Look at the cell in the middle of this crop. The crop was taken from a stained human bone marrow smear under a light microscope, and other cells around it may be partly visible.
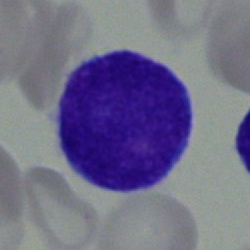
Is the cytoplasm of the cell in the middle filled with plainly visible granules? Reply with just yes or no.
No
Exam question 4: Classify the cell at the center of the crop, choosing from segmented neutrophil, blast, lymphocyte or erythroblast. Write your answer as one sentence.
The cell occupying the middle of the crop is a blast.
